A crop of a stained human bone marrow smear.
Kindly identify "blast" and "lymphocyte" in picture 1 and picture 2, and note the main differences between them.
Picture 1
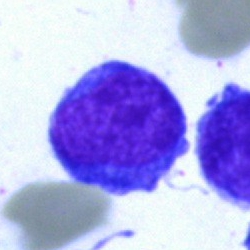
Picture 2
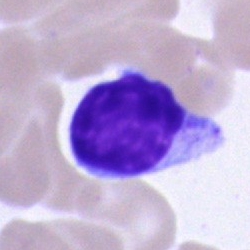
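The blast is in picture 1, and the lymphocyte is in picture 2. Start with the chromatin. In the blast it is finely stippled and purple, while in the lymphocyte it is dark purple and clumped, with paler patches between the clumps.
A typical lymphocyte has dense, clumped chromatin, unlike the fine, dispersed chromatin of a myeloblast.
Now look at the cytoplasm. The blast has a narrow rim of deep blue cytoplasm, widest along the lower edge, with no granules in it. The lymphocyte's cytoplasm is scant and pale blue and lies mainly on the right, where it tapers out beyond the nucleus in an extension whose edge is ragged rather than smooth. The blast's outline is rounded and slightly squarish, and small blebs bulge from its lower right margin. The nucleated cell partly cut off at the right edge of picture 1 is a second cell, not the blast.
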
